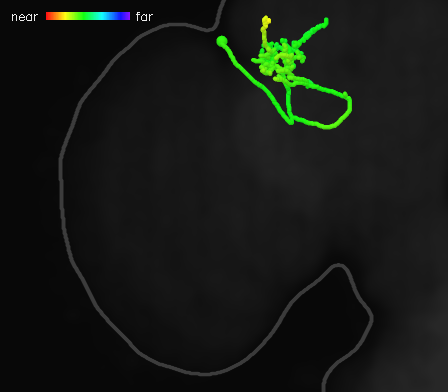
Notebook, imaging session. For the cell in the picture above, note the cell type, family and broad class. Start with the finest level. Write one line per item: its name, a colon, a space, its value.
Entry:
cell type: LHPV3b1_b
family: hemilineage VPNp1_medial
broad class: central-brain intrinsic neuron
